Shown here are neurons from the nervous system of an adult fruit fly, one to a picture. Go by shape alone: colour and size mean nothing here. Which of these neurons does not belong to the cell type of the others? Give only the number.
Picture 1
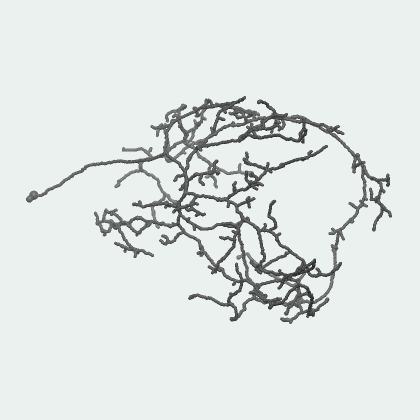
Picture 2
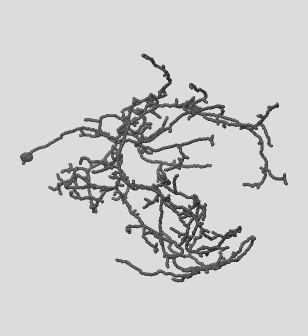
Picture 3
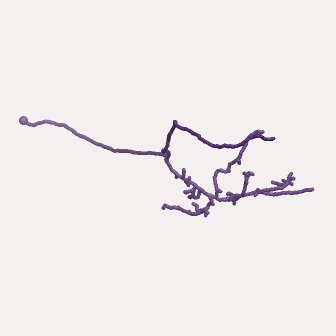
3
